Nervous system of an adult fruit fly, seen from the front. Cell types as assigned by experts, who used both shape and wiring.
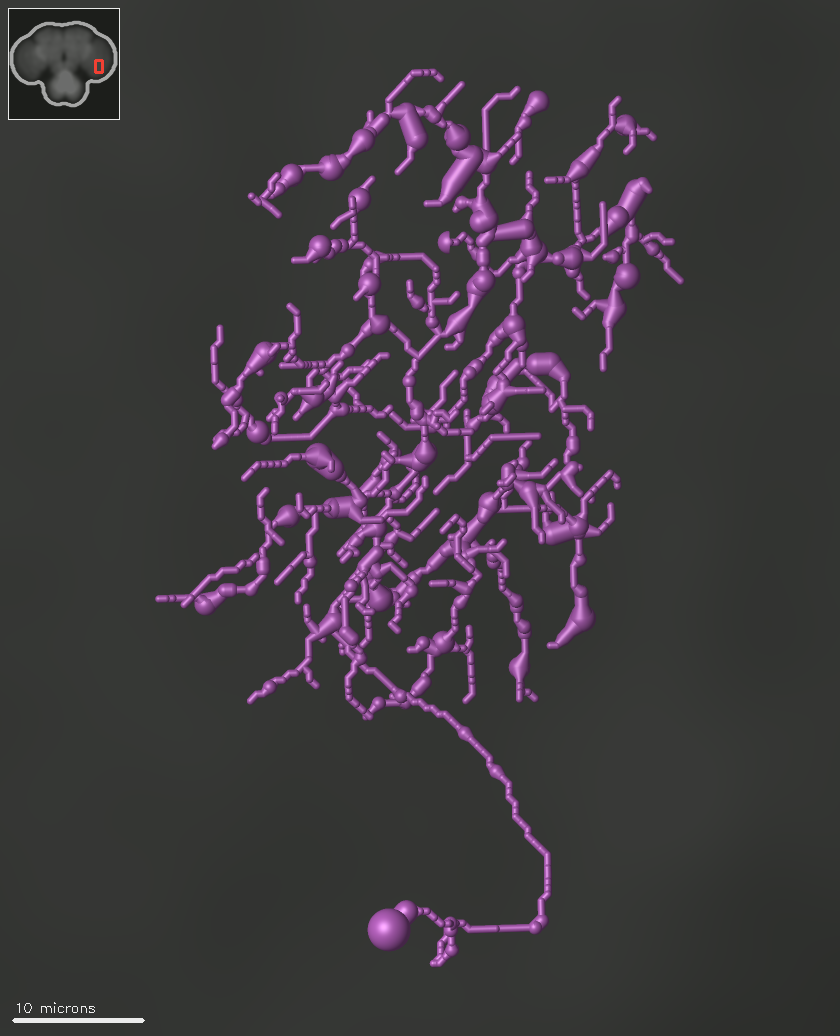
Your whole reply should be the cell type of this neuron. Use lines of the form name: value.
cell type: Cm9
